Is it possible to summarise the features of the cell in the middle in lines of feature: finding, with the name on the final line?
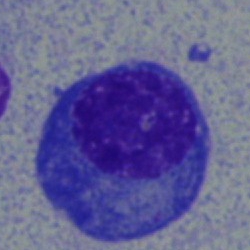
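Nucleus: off-centre, toward the top of the cell
Chromatin: dark purple clumps with small paler gaps between them
Cytoplasm: abundant and deep blue
Pale zone: in the cytoplasm, just below the nucleus
Name: plasma cell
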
